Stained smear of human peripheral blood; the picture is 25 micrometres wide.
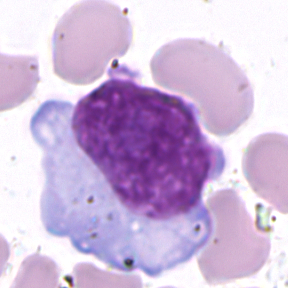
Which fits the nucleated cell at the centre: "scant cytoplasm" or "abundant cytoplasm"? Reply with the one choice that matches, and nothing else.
Abundant cytoplasm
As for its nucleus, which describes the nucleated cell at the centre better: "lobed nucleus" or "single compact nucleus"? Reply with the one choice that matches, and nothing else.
Single compact nucleus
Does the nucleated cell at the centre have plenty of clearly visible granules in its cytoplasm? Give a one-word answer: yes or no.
No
